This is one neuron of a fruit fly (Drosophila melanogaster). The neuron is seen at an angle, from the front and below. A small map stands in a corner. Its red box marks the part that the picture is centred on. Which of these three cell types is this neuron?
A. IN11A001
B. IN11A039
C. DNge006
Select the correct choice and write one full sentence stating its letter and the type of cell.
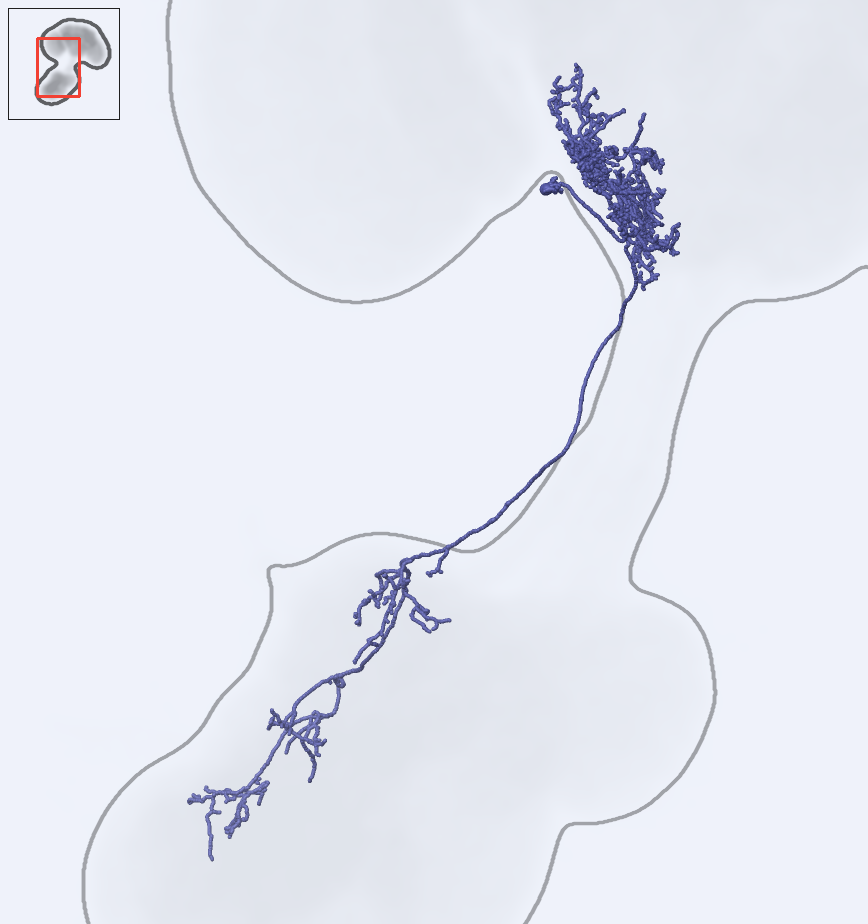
The cell type for the neuron is option C, which is DNge006.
